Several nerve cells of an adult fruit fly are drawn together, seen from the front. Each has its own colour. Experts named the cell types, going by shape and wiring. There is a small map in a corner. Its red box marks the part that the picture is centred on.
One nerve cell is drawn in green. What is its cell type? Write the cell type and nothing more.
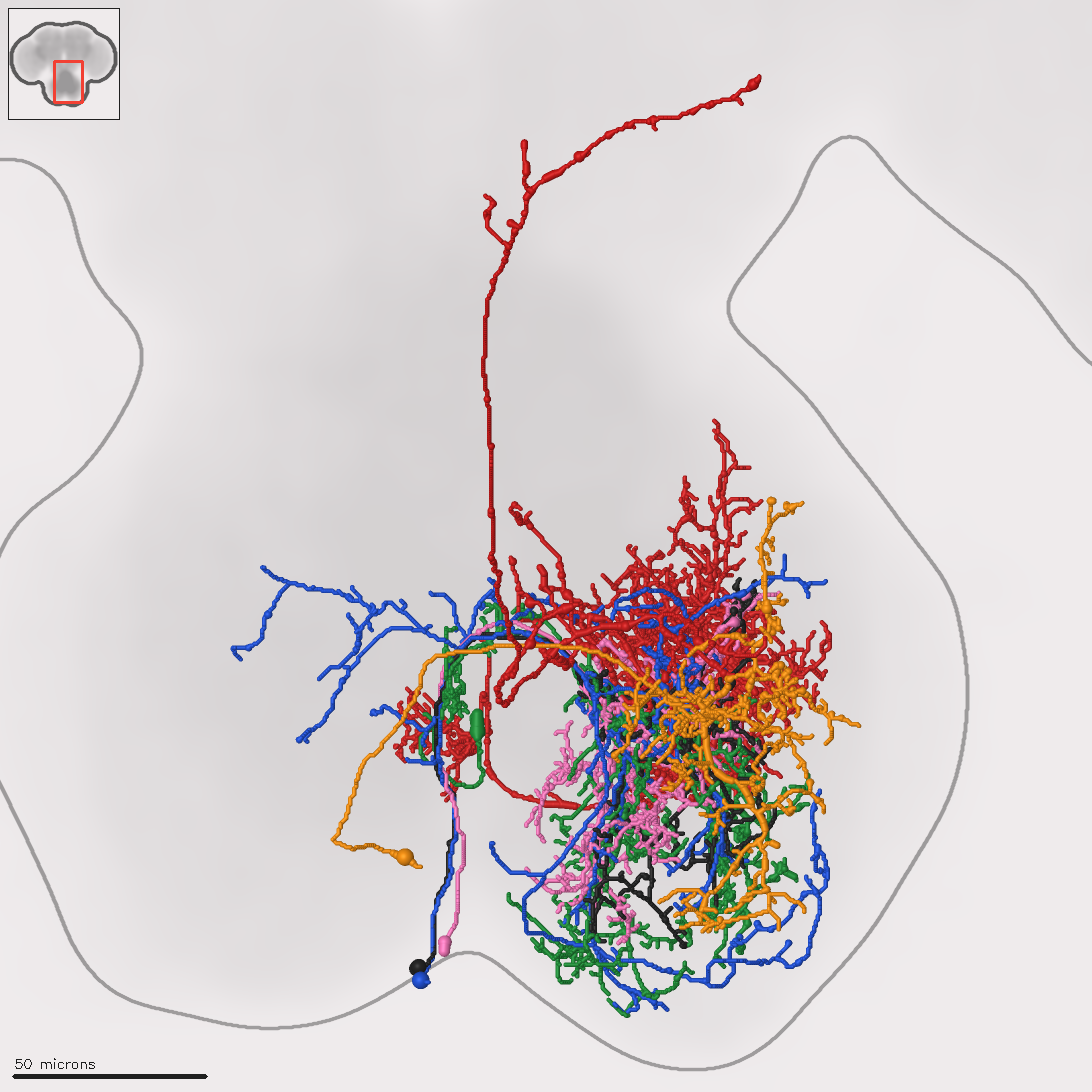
IN12B024_b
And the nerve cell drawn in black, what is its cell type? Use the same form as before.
IN12B053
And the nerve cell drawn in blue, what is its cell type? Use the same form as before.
IN12B046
